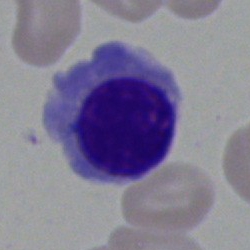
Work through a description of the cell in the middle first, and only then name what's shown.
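Start with the outline: irregular, with wavy, ruffled edges along the top and left side. Now find the nucleus; it sits off-centre, toward the right. The cytoplasm is pale to medium blue, and you'll see no granules in it. This is an erythroblast.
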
